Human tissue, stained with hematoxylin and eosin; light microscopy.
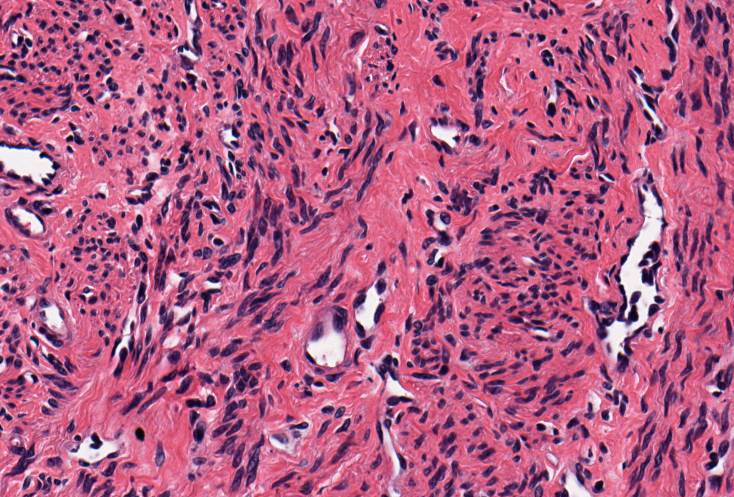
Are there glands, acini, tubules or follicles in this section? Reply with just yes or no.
No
